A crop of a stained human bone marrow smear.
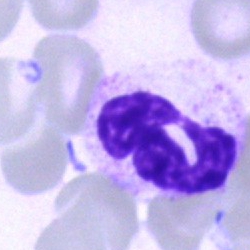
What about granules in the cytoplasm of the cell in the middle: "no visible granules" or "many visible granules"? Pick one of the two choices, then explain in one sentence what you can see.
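Many visible granules. Fine pink-violet granules are scattered through the cytoplasm.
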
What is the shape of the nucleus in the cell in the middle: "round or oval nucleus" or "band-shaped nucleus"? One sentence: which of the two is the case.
The nucleus takes the form of a curved band with no separate lobes.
